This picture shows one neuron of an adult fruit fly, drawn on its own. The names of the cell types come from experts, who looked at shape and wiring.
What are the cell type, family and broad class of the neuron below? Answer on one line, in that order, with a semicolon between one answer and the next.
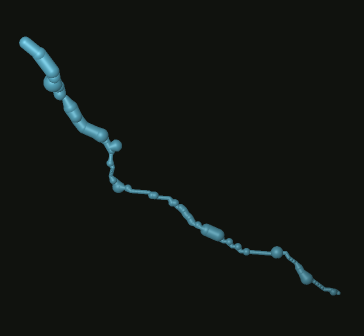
R8p; class visual; photoreceptor or other optic-lobe sensory neuron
